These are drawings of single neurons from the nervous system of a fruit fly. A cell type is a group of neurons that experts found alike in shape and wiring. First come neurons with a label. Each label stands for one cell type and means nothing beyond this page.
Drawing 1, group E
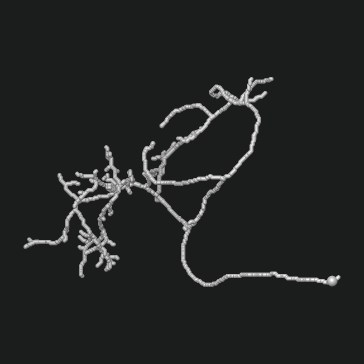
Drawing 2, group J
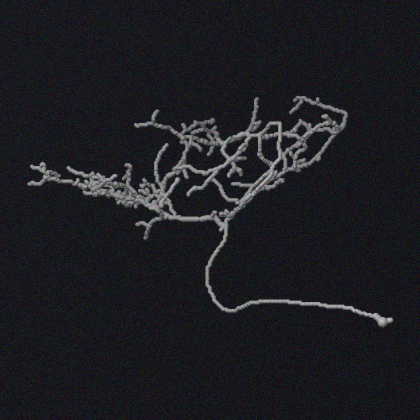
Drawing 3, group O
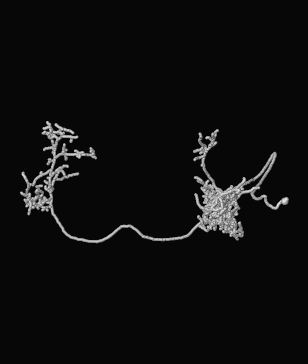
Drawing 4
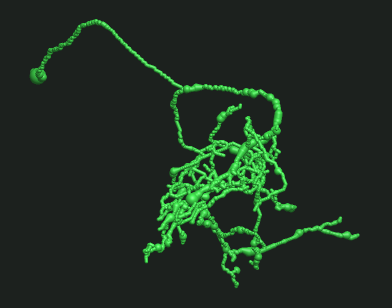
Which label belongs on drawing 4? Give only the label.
group J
